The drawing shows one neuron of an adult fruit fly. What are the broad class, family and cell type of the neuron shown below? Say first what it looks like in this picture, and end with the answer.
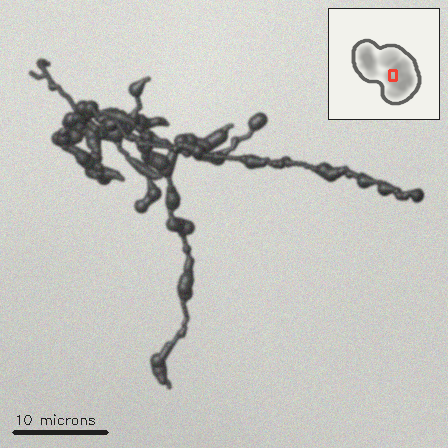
The drawing shows no cell body. By the scale bar it is about 40 microns wide in this view. It is a sensory neuron entering the brain. The name of its family is class mechanosensory. It is of cell type JO-EV3.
